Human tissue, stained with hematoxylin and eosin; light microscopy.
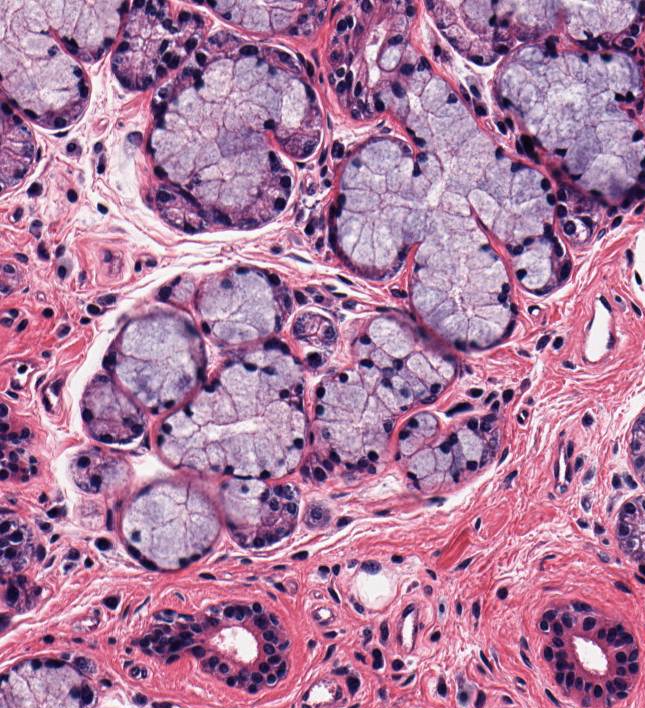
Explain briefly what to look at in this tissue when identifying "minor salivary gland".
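This is a minor salivary gland, and what's here goes with it. Clusters of mucous acini take up the upper and central field, with ducts in fibrous stroma along the bottom edge.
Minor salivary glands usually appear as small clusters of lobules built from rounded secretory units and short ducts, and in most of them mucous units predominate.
The acinar cells here have pale, bluish-grey, foamy cytoplasm, and their nuclei are dark, flattened and pressed against the base of the cells.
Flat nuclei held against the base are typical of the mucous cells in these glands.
Bands of pink collagenous connective tissue separate the groups of acini.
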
